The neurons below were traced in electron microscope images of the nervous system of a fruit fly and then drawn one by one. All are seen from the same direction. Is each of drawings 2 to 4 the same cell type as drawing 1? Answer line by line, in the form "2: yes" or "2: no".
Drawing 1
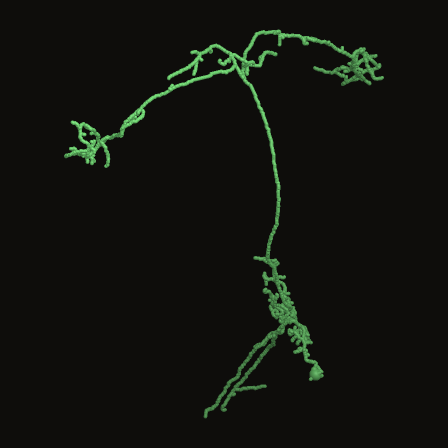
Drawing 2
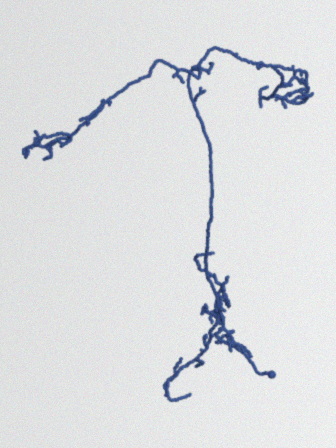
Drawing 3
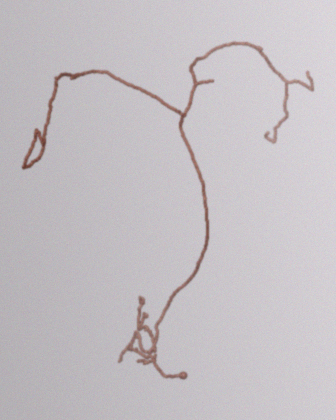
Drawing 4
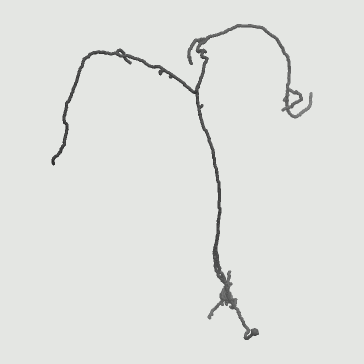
2: yes
3: no
4: no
